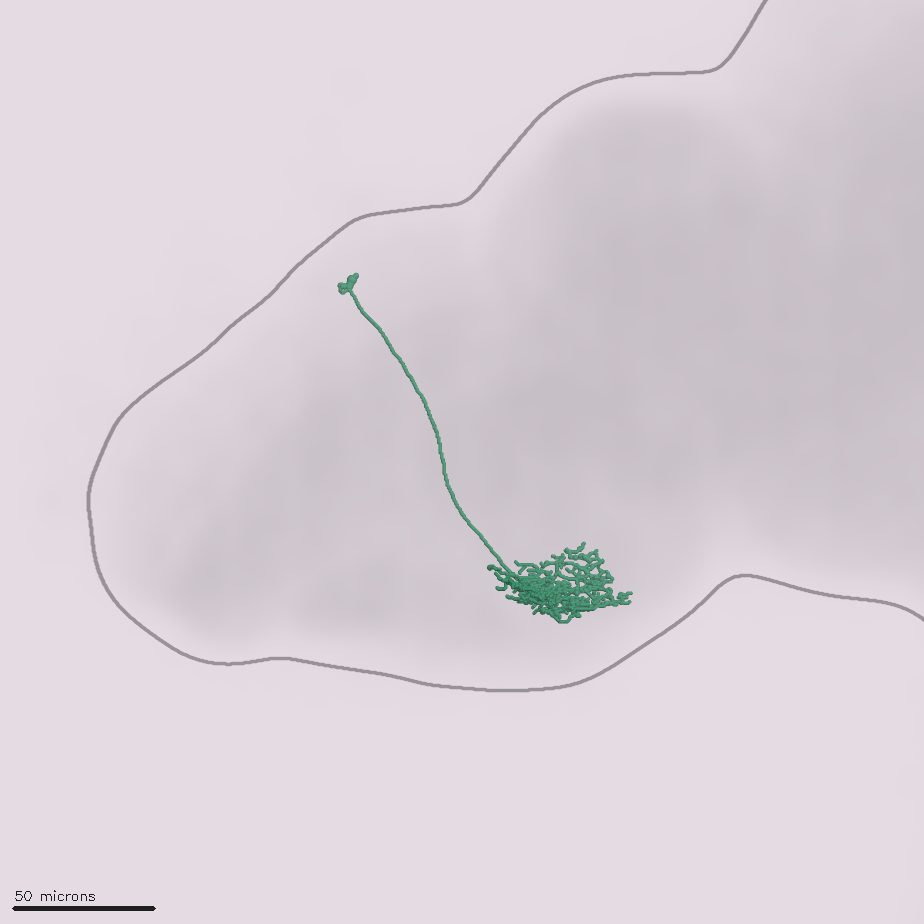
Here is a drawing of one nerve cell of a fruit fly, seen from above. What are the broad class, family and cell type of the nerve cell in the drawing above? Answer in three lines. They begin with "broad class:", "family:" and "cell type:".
broad class: optic-lobe intrinsic neuron
family: Tm
cell type: Tm23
